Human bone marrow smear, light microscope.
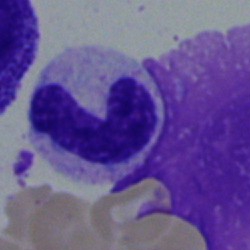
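Band neutrophil in a stained human bone marrow smear. The round, smooth cell holds a horseshoe-shaped nucleus whose open side faces upward. Its chromatin is dense, dark purple and coarsely clumped. The cytoplasm contains no coarse dark granules.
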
